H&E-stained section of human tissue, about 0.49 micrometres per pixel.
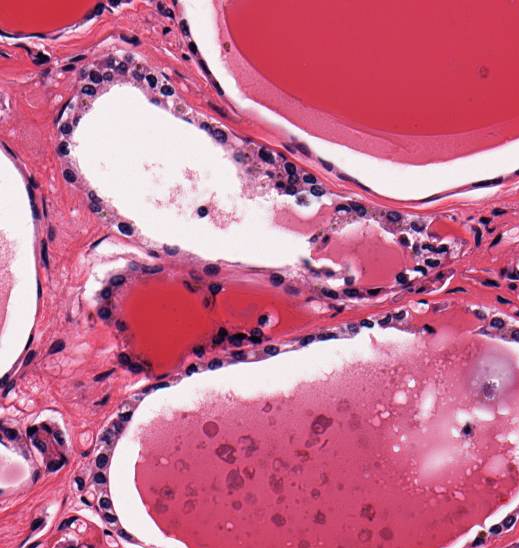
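Thyroid. Closed rounded follicles of varying size, largest at top right and bottom, each lined by one layer of flattened to low cuboidal epithelium with small round dark nuclei. Thin pink fibrous connective tissue with spindle-shaped nuclei separates them. The upper left-centre lumen is mostly empty.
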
